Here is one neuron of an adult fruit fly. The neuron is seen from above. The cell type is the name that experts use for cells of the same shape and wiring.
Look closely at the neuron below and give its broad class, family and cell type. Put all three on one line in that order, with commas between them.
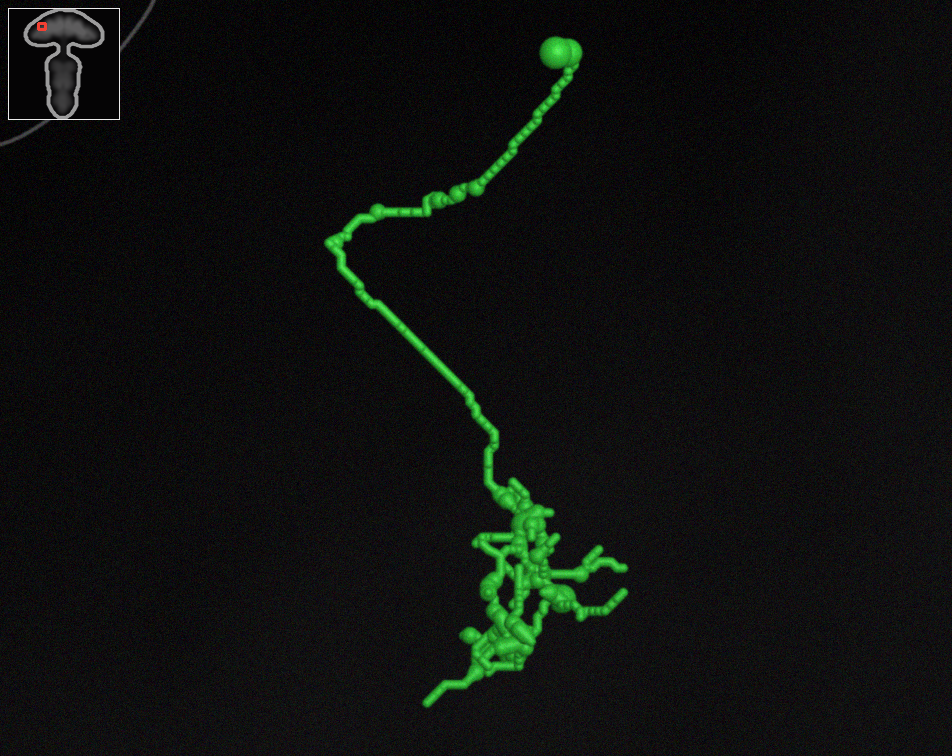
optic-lobe intrinsic neuron, Cm, Cm4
